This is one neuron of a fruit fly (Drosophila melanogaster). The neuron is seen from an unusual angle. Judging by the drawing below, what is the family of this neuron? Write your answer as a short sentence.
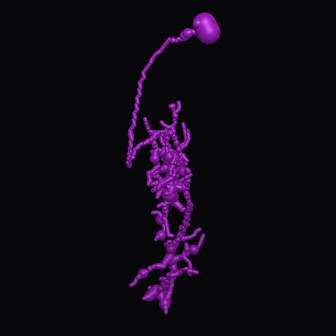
The family is Mi.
